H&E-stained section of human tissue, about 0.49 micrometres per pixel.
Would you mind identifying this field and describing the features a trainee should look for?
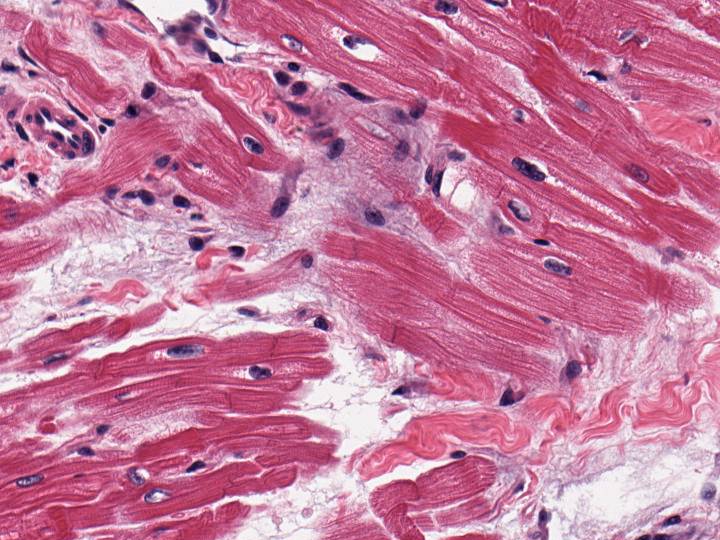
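Myocardium is the tissue in view. Its oval nuclei lie centrally within the fibres, mostly one per cell, and some fibres branch to join their neighbours instead of running as separate parallel cylinders.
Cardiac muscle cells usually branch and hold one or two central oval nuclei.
Between bundles the interstitial tissue is pale, wispy and faintly bluish-grey with scattered small dark nuclei. At the lower right, several fibres are wavy and more uniformly pink than the straight ones elsewhere.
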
